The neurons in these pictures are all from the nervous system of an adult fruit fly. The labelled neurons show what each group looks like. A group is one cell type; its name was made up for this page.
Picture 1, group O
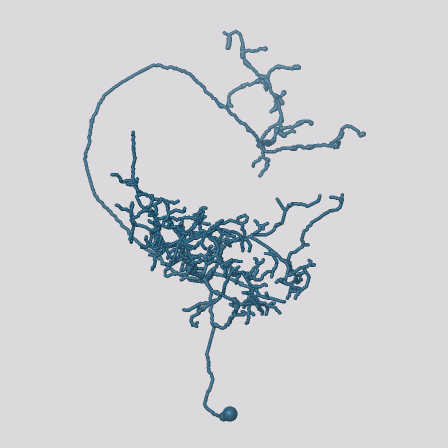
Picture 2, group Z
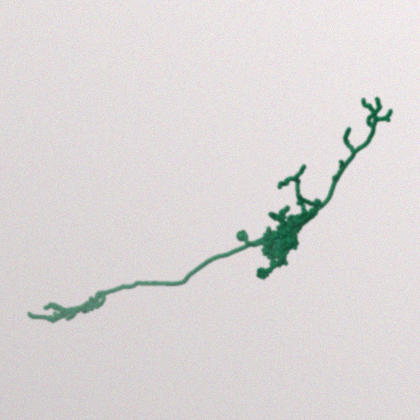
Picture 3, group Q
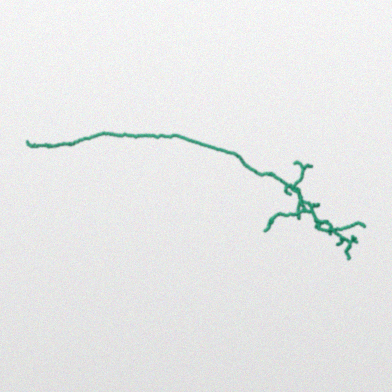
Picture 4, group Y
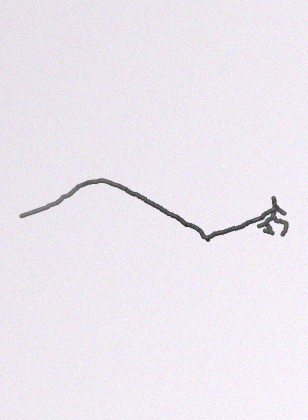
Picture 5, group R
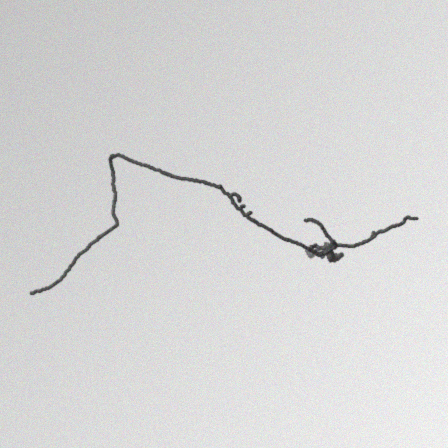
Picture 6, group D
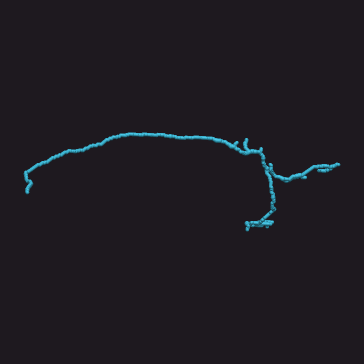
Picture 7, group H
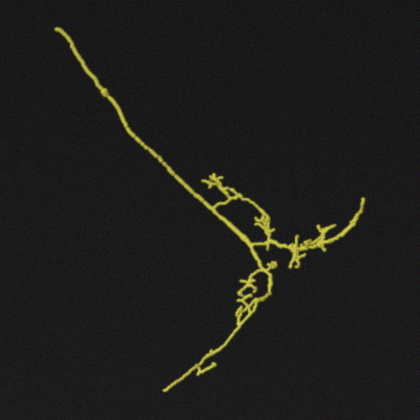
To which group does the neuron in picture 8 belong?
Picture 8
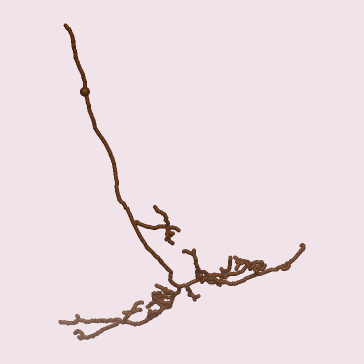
group H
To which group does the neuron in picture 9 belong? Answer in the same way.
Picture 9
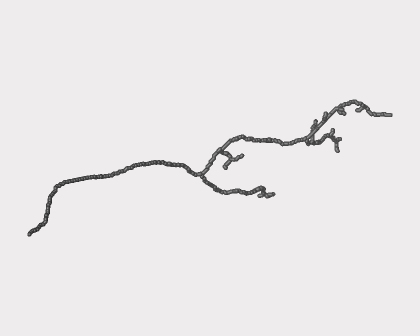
group Q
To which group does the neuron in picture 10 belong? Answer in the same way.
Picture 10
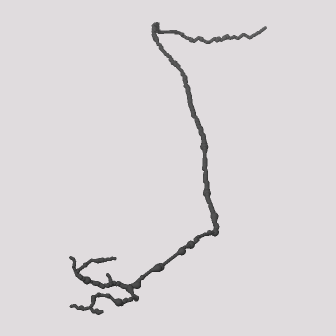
group Y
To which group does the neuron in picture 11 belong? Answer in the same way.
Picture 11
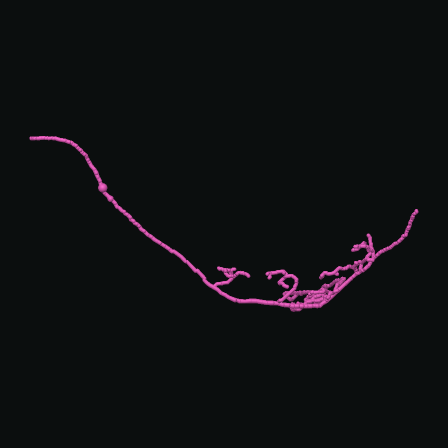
group H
